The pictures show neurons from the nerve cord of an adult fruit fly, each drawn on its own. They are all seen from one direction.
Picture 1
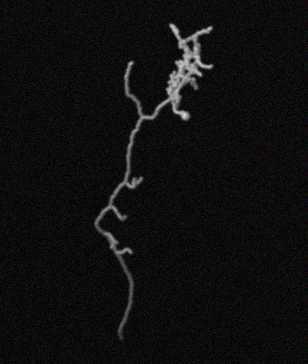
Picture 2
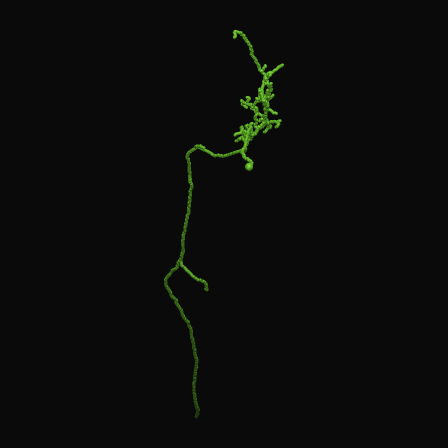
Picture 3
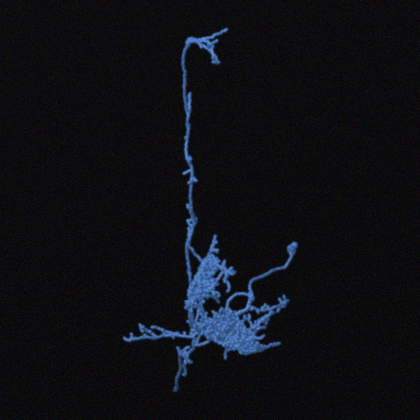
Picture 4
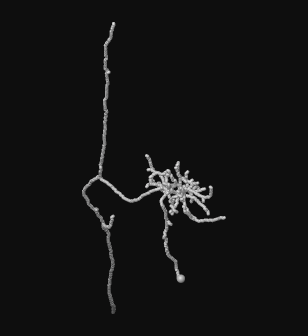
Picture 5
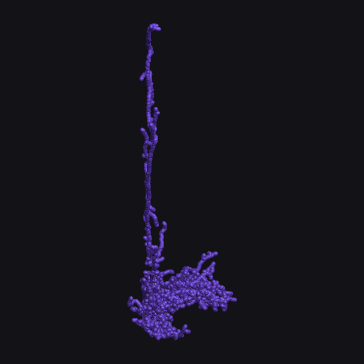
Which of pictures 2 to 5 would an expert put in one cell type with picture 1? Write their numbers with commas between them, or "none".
2, 4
